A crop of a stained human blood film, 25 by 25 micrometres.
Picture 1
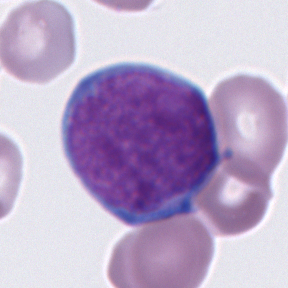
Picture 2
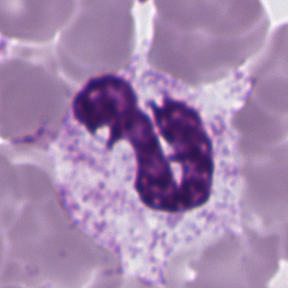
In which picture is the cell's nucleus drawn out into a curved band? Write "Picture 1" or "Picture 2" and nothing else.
Picture 2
